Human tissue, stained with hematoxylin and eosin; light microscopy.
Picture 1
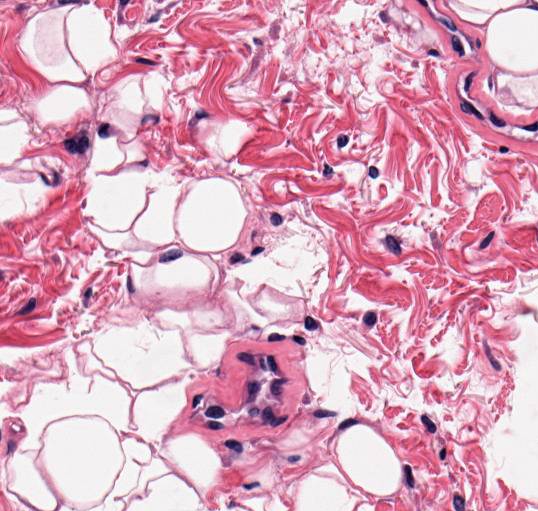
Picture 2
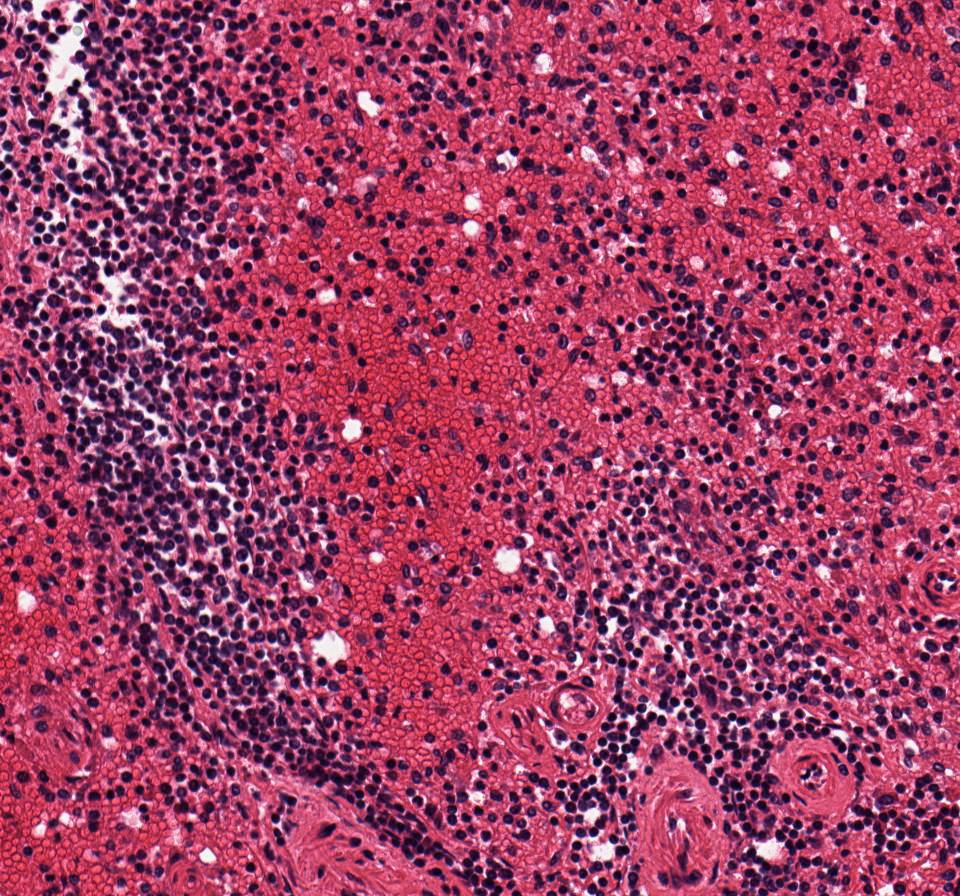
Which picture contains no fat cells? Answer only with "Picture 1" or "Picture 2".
Picture 2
